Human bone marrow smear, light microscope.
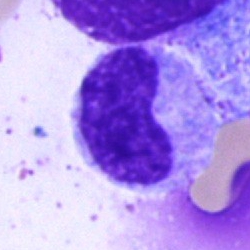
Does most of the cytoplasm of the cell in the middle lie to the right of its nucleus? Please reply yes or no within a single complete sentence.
Yes, this cell carries its nucleus toward the left side.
